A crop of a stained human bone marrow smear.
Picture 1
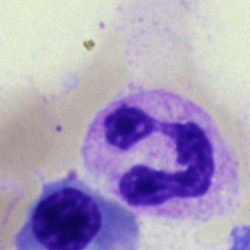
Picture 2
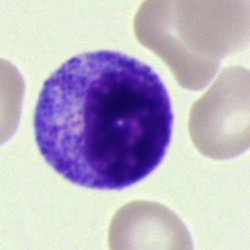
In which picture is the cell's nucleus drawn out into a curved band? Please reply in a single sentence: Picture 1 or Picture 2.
The cell shown in picture 1 carries a curved, lobeless band-shaped nucleus.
